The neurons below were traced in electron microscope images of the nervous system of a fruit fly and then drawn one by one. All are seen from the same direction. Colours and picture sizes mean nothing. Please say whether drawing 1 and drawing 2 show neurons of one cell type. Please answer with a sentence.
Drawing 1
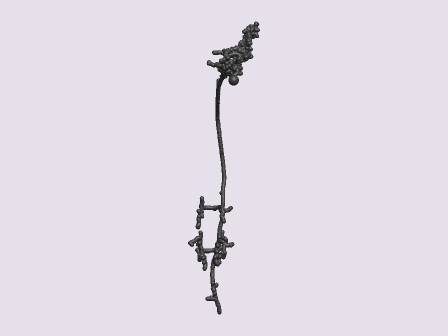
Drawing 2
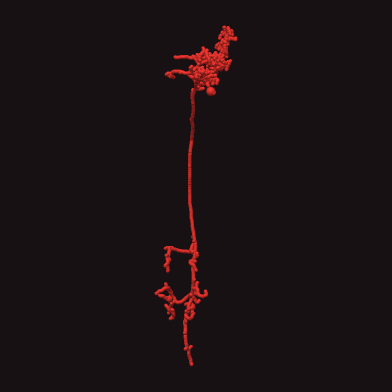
They are of the same cell type.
